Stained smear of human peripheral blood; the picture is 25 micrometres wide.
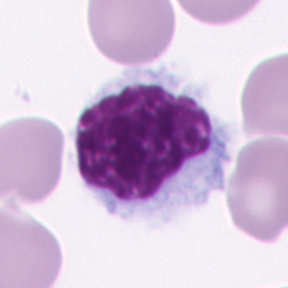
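Hairy cell: take the one in the middle of this blood smear. Look first at its nucleus, about 12 by 9 micrometres, and notice that the outline is bumpy and notched rather than smooth and round. Inside it, the chromatin is dark purple and densely clumped. Now follow the pale greyish blue cytoplasm around the nucleus, and you will see it is widest on the lower right side.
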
